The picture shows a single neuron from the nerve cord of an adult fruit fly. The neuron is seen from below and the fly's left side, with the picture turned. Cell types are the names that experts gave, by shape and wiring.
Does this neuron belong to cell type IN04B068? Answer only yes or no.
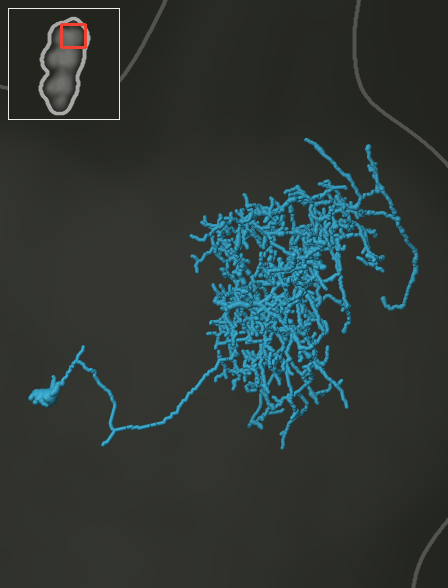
no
